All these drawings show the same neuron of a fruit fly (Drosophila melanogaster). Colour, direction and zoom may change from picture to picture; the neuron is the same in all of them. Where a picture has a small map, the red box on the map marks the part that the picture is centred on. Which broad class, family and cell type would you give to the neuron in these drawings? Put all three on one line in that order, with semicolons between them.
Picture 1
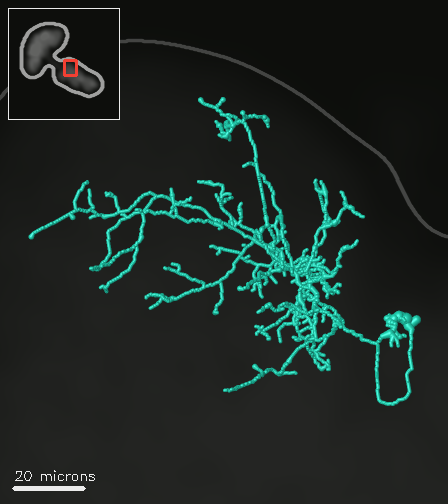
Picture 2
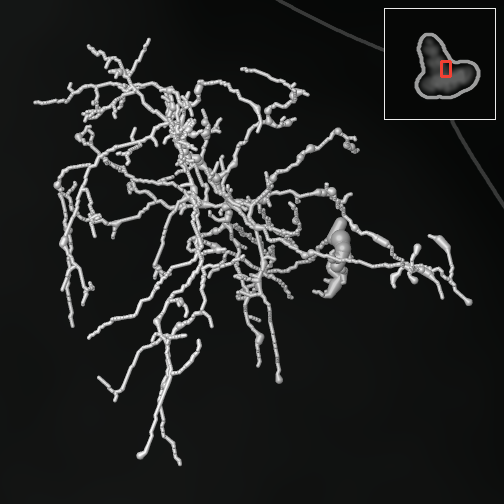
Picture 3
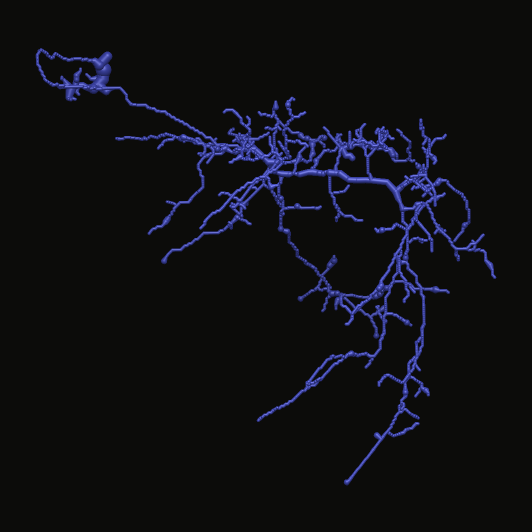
nerve-cord intrinsic neuron; hemilineage 04B; IN04B104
